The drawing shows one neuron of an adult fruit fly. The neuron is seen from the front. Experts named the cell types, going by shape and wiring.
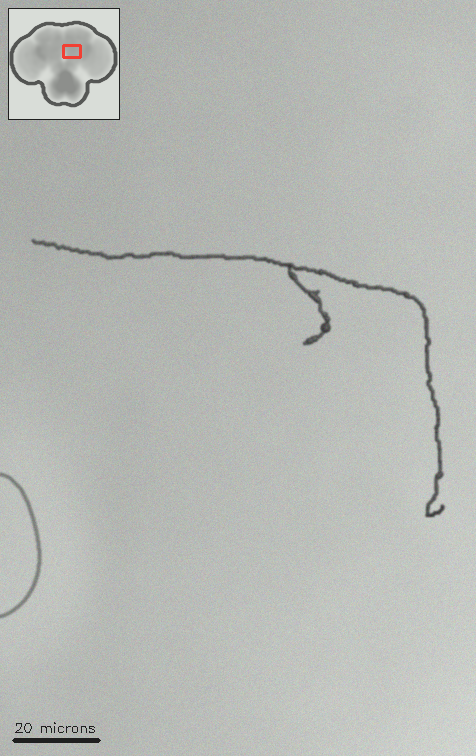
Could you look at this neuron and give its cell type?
ORN_DL4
